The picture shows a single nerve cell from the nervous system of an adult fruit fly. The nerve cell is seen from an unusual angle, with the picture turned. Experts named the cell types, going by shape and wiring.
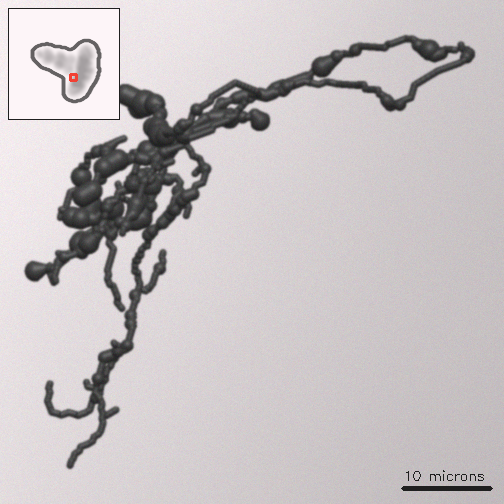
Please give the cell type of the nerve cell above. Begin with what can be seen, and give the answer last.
From left to right in the picture it spans about 50 microns. In this view it is about as wide as it is tall. Its broad class is central-brain intrinsic neuron. Its cell type is CB1617.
